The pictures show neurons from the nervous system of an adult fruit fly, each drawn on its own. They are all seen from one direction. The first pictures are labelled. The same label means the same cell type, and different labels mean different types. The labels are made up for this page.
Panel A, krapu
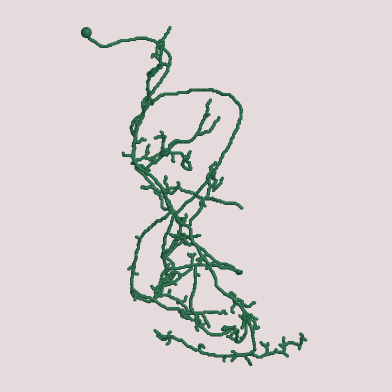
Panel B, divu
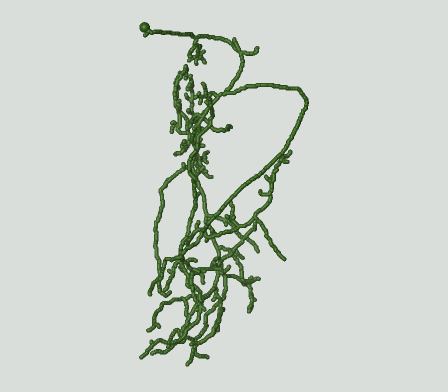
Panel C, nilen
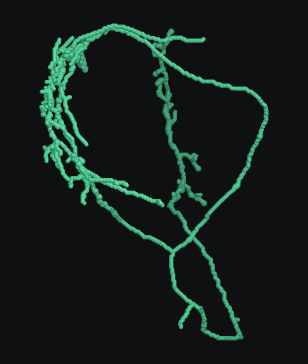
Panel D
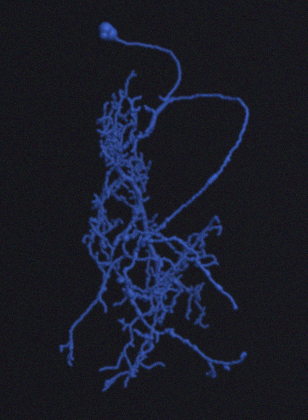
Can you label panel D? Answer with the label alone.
divu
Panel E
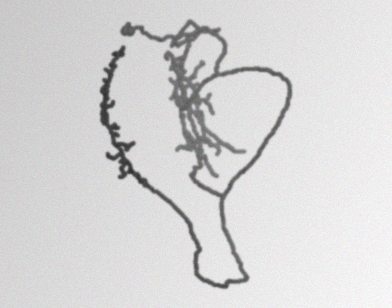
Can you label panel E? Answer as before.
nilen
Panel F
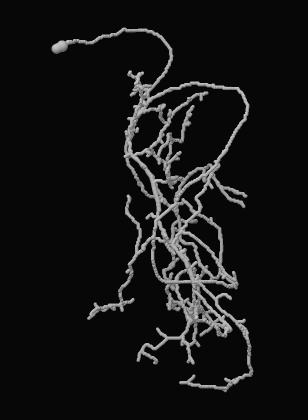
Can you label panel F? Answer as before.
krapu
